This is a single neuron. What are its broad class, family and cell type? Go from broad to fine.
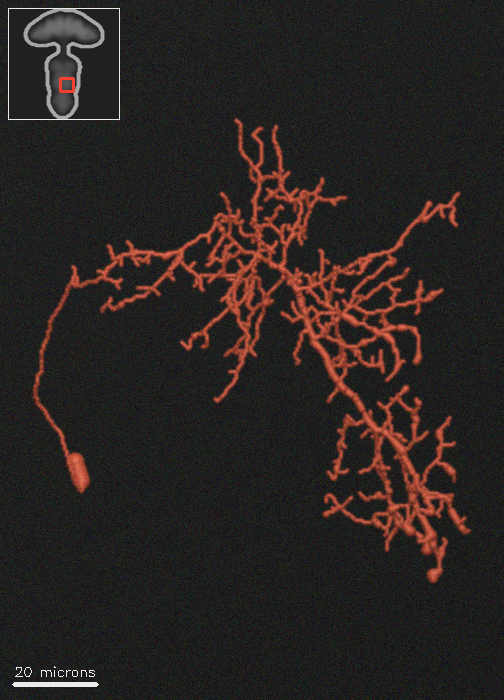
nerve-cord intrinsic neuron; hemilineage 12B; IN12B023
